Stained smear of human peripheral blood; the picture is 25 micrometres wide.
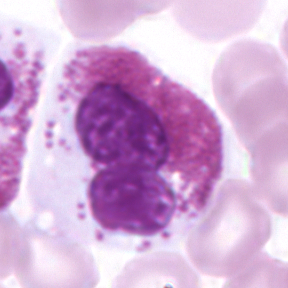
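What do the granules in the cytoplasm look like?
Coarse, round and reddish-pink, packed tightly together.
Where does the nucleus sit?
Toward the left, with a broad crescent of granules around its right side.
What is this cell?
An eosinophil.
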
